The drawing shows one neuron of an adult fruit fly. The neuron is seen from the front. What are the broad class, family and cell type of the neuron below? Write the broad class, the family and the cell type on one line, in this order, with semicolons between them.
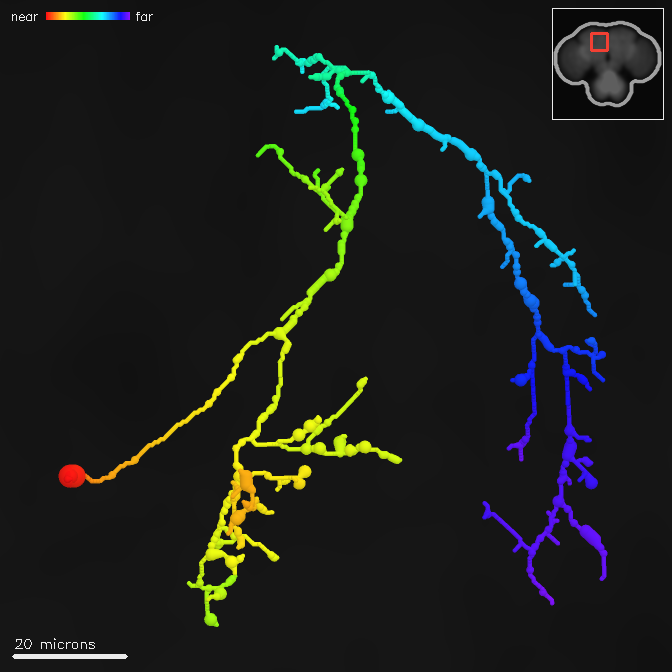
central-brain intrinsic neuron; hemilineage EBa1; ATL009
